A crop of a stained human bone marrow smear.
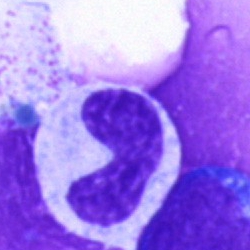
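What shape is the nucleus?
Kidney-shaped, with a deep indentation that opens to the left.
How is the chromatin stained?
Dark purple and somewhat clumped.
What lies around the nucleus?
A moderate rim of pale lilac cytoplasm holding fine, faint lilac granules.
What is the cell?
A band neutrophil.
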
